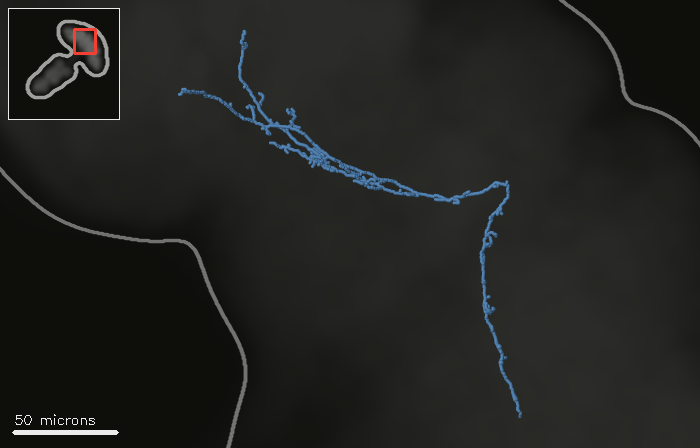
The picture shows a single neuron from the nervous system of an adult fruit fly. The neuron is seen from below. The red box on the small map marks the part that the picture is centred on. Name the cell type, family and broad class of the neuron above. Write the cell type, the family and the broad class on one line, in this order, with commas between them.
DN1pA, DN1, central-brain intrinsic neuron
